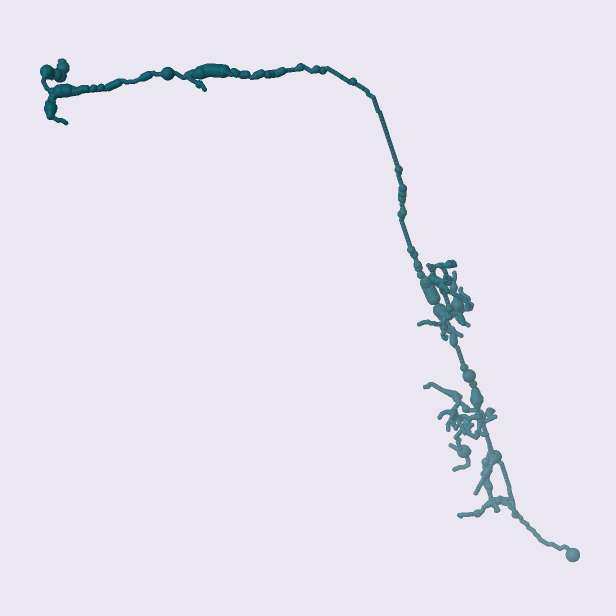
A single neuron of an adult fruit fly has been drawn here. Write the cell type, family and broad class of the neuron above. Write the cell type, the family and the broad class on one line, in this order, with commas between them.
Tm12, Tm, optic-lobe intrinsic neuron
